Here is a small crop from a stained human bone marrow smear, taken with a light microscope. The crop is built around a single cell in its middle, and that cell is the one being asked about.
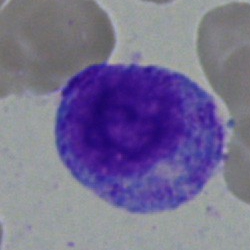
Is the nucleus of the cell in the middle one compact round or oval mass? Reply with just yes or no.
Yes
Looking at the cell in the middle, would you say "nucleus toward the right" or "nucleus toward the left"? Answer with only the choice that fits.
Nucleus toward the left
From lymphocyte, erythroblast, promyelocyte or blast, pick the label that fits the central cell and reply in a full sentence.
Of the cells in this crop, the central one is a promyelocyte.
